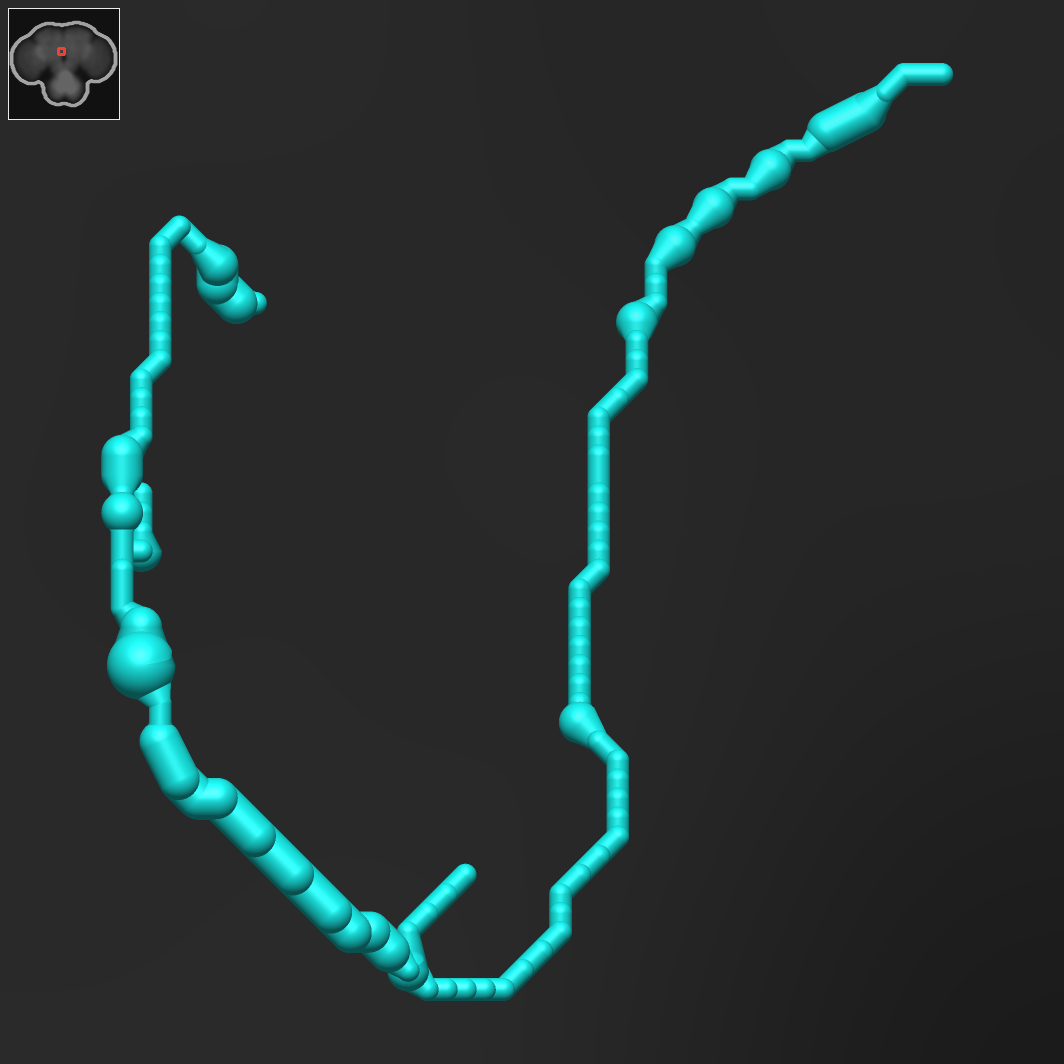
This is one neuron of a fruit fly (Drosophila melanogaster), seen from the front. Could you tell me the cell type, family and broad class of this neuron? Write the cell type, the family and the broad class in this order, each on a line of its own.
ORN_DM2
class olfactory
sensory neuron entering the brain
